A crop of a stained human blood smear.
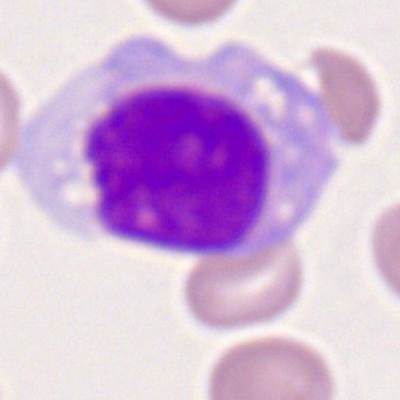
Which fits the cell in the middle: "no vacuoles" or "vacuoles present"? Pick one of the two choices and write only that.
Vacuoles present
